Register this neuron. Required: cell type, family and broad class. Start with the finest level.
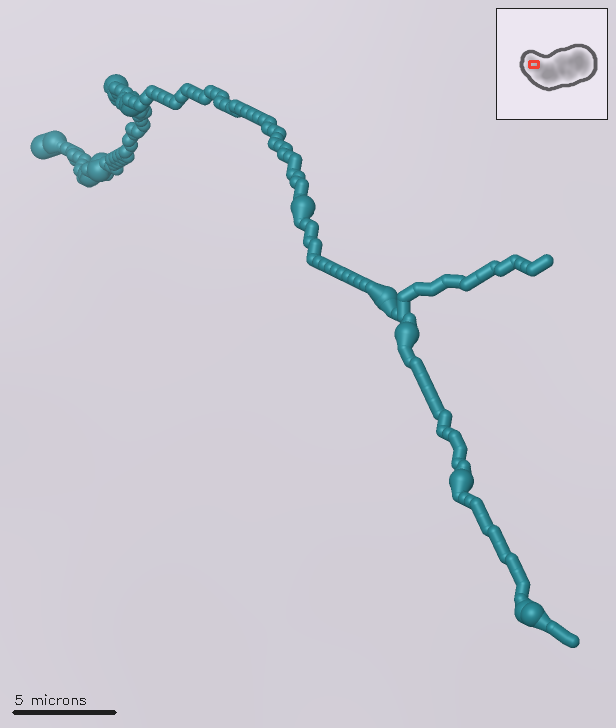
SNta43; class mechanosensory tactile; sensory neuron entering the nerve cord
